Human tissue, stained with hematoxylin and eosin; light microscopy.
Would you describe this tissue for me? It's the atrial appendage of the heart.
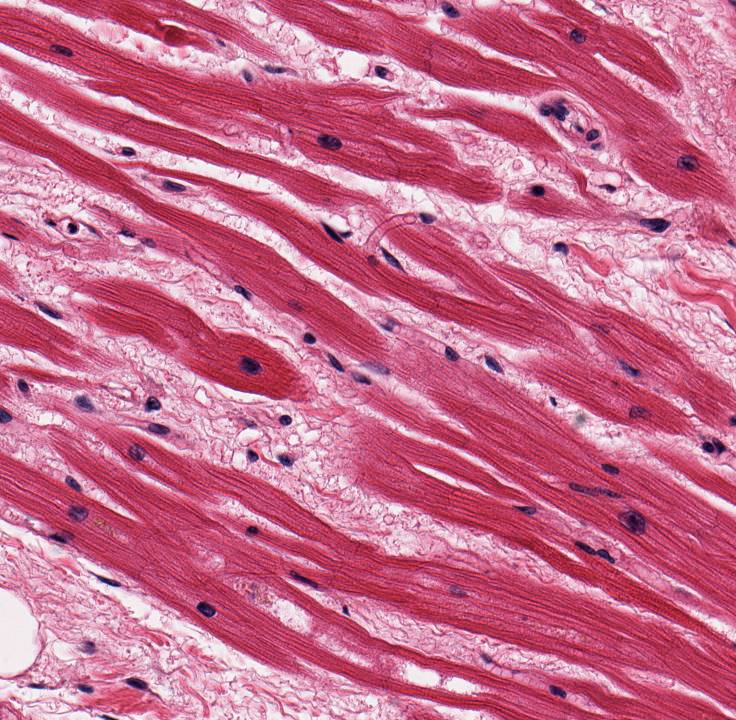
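So you've got muscle fibres running in parallel bands, diagonally from upper left to lower right, across the whole field. They branch and join up with their neighbours. The cytoplasm's strongly red, and you can make out fine lengthwise myofibril lines. In the pale spaces between fibres there are small dark nuclei scattered about.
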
